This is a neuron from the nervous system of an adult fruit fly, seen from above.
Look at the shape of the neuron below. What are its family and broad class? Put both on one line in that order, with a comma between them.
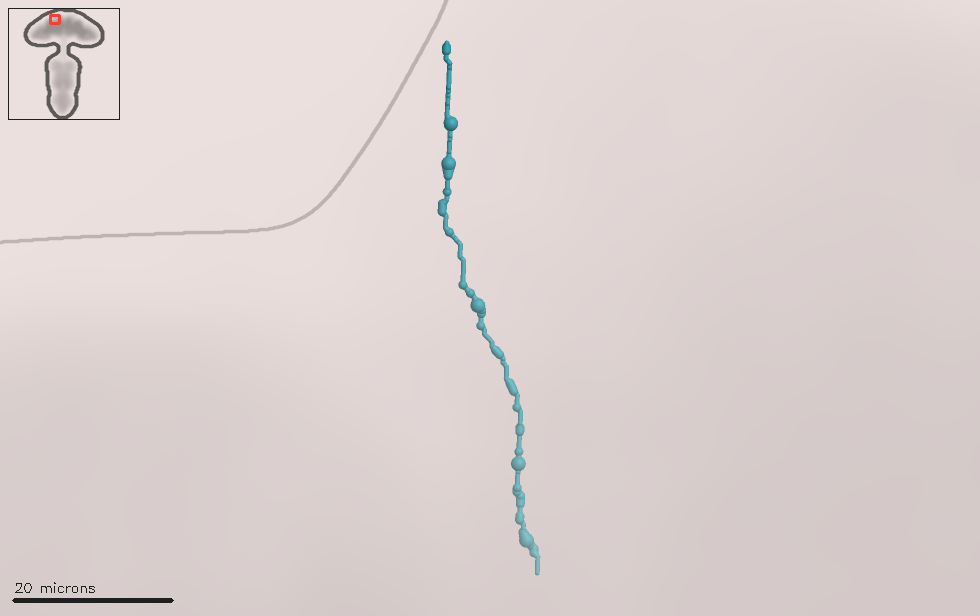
class mechanosensory, sensory neuron entering the brain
